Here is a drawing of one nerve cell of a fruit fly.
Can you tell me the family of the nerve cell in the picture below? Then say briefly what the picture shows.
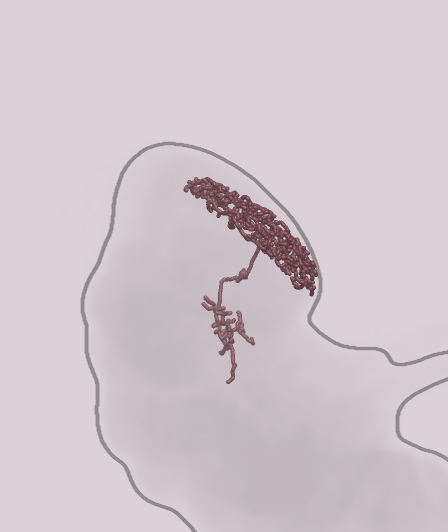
The family is LPT. Its broad class is visual projection neuron. It is in the brain and does not reach the nerve cord. As drawn here it is taller than it is wide.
